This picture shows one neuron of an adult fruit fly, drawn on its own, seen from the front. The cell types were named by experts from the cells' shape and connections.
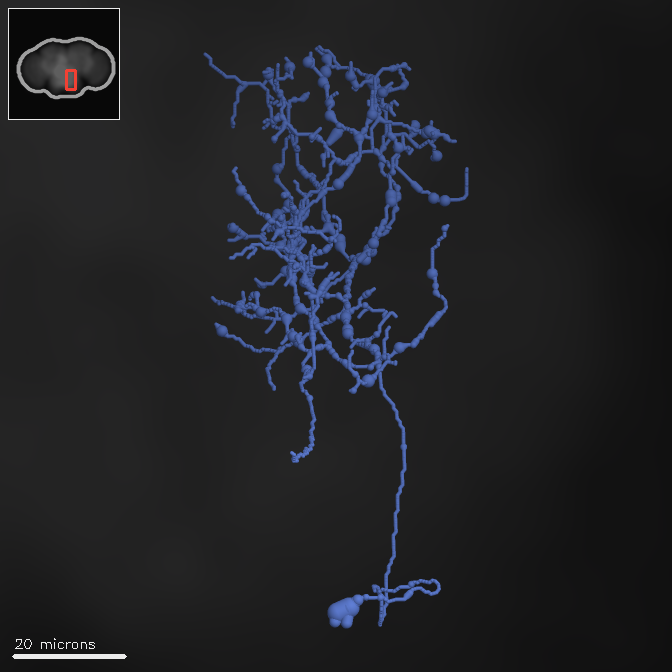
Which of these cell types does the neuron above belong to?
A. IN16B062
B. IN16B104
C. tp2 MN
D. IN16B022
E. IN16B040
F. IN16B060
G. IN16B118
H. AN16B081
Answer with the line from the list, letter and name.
H. AN16B081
